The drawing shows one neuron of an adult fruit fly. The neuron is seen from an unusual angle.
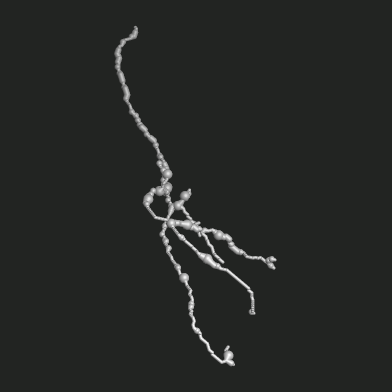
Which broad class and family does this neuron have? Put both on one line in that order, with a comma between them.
sensory neuron entering the nerve cord, class mechanosensory tactile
